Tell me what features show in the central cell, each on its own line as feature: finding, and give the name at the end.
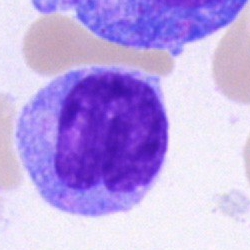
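Outline: smooth, rounded
Nucleus shape: notch in lower edge, bean-like
Nucleus position: off-centre, toward the right
Cytoplasm: pale greyish blue, widest rim left of nucleus
Cell: monocyte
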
